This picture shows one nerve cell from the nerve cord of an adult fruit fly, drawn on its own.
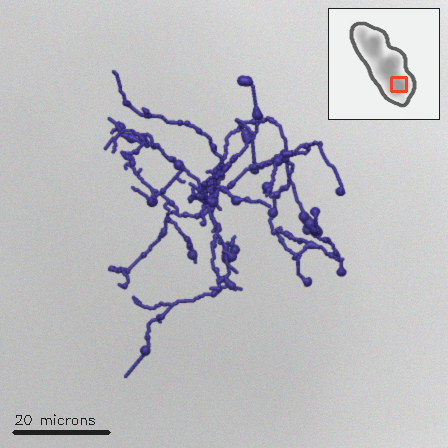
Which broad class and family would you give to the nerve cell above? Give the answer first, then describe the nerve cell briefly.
It is a nerve-cord intrinsic neuron. The family is hemilineage 01B. By the scale bar it is about 65 microns tall in this view. The picture shows dozens of branch ends.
